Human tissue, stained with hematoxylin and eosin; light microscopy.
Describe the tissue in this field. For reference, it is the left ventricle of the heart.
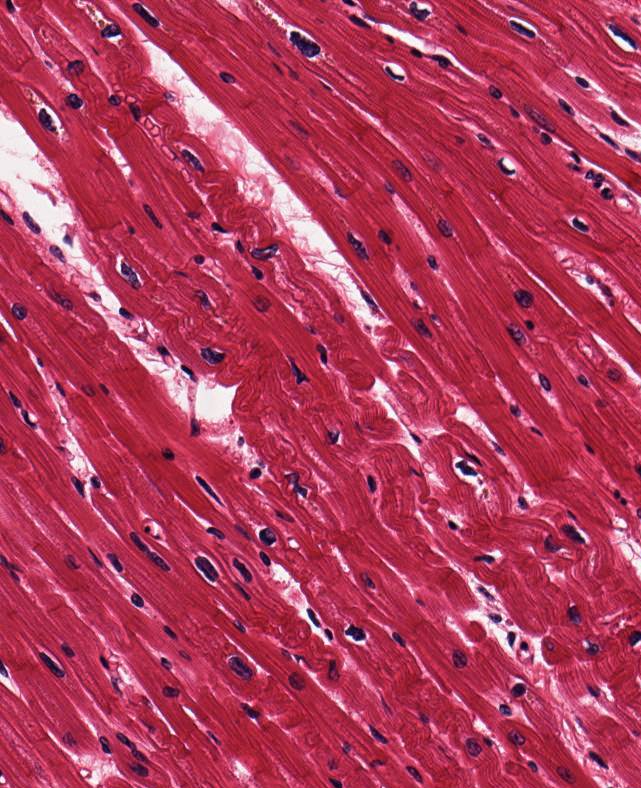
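The muscle fibres branch and join neighbouring fibres, and their nuclei are oval and lie centrally. Through the middle of the field runs a band of fibres with a wavy, crimped course. Small, darker, elongated nuclei lie in the narrow spaces between the muscle fibres.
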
